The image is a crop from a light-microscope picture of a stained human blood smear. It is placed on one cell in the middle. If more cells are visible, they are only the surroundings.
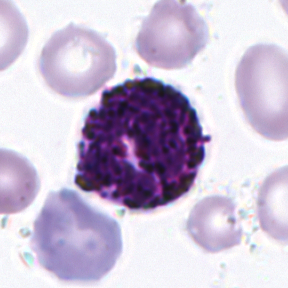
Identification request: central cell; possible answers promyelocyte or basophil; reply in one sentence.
Here the centrally located cell is a basophil.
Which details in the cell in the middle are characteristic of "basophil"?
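First, the granules: coarse, dark purple-black, and filling the whole cell.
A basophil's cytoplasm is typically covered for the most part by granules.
That matches what is seen here.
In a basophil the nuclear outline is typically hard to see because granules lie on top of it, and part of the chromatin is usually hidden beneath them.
Second, the nucleus: the granules cover it so densely that its outline cannot be made out, which fits as well. Third, the background between the granules, which has a magenta-violet tint. Fourth, a small pale clear patch just left of the cell's centre.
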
